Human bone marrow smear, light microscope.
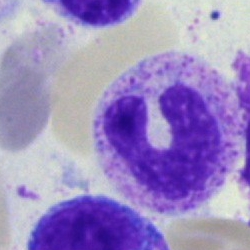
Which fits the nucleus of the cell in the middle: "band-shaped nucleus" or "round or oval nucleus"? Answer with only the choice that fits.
Band-shaped nucleus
